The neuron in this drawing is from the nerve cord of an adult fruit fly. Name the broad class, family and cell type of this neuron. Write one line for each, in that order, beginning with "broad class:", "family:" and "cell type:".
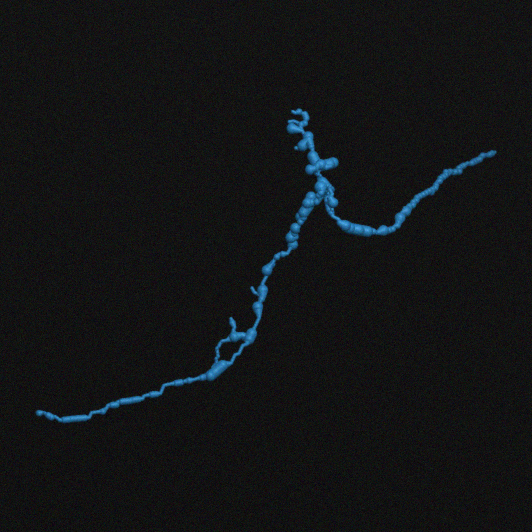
broad class: sensory neuron entering the nerve cord
family: class mechanosensory tactile
cell type: SNta03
